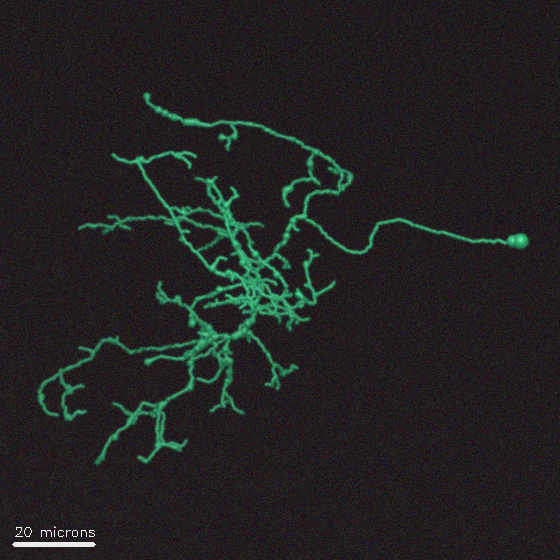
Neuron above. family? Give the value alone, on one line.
hemilineage 09A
